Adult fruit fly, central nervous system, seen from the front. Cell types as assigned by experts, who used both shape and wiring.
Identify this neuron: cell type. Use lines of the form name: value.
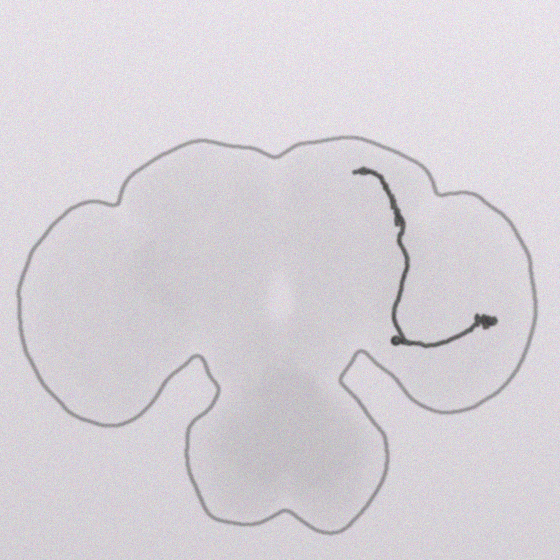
cell type: MeVP10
